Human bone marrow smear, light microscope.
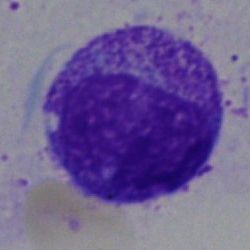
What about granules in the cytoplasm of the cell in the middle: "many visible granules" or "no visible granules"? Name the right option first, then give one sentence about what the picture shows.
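Many visible granules. Dark purple granules are scattered through the cytoplasm.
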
